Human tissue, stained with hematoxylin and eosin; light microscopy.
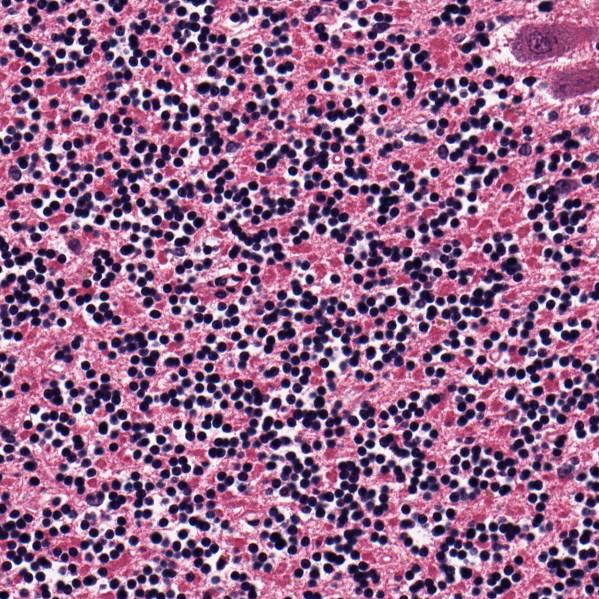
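Cerebellum, haematoxylin and eosin: small, round, darkly stained nuclei, uniform and with very little cytoplasm around them, are densely packed across almost the whole field. The large cell at the top right has abundant pink-purple cytoplasm. Toward the upper right, nuclei are fewer and pink tissue occupies more of the area.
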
